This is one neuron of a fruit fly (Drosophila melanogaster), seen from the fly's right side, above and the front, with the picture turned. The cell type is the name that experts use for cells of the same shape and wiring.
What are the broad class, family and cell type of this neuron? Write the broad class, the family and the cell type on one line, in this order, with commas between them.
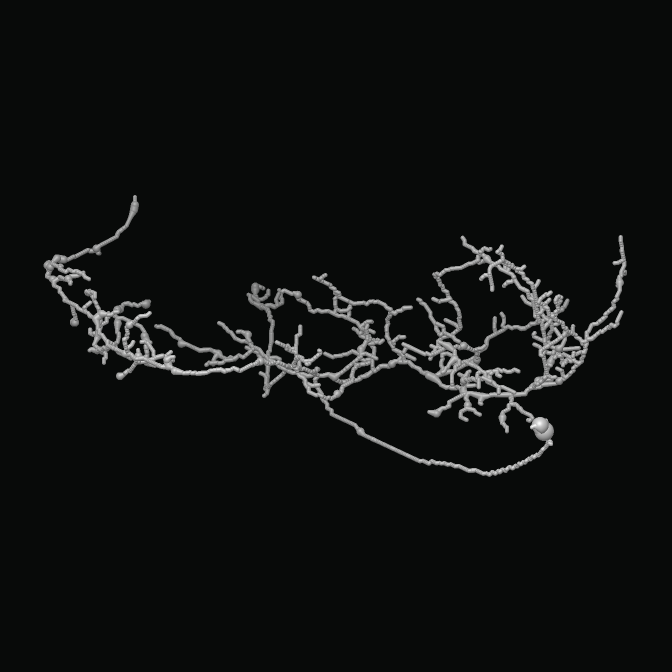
central-brain intrinsic neuron, hemilineage LHp2, LHPV6h1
